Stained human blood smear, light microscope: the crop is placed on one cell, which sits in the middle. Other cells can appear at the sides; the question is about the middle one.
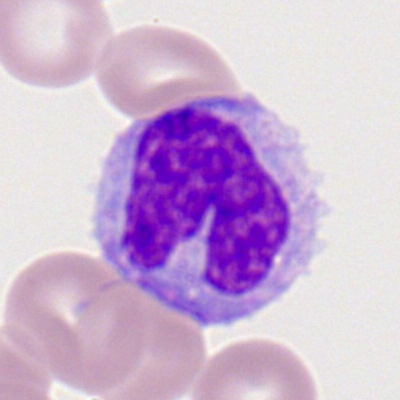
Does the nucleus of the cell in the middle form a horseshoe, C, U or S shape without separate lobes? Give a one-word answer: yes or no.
Yes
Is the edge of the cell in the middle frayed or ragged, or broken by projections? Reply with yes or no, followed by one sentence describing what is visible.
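Yes. The cell is roughly round with a finely ragged, frayed edge.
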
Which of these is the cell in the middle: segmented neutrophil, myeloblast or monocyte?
monocyte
